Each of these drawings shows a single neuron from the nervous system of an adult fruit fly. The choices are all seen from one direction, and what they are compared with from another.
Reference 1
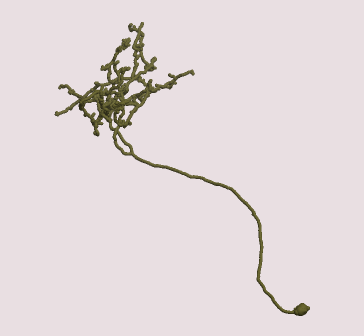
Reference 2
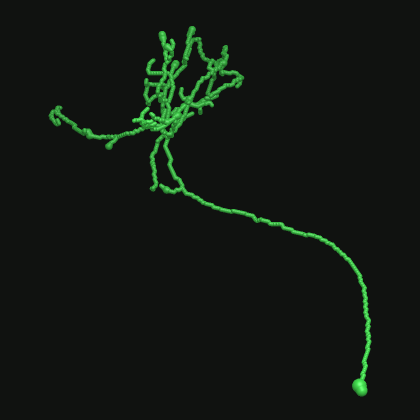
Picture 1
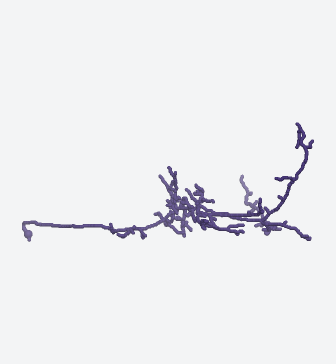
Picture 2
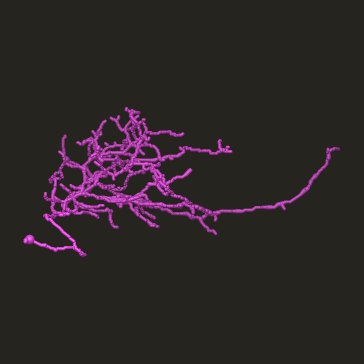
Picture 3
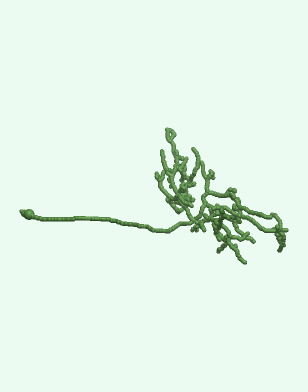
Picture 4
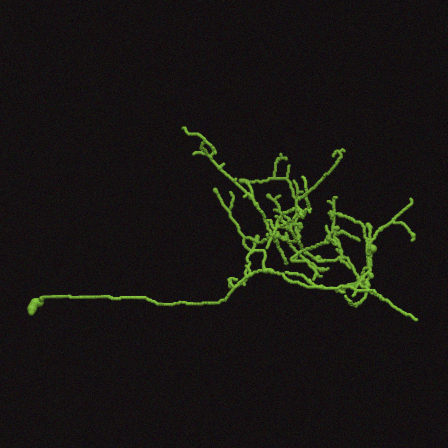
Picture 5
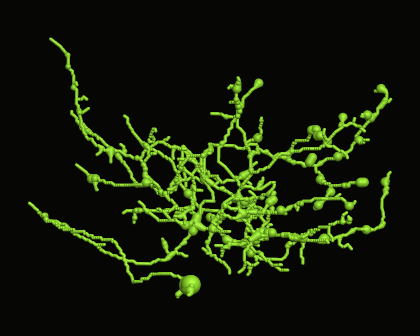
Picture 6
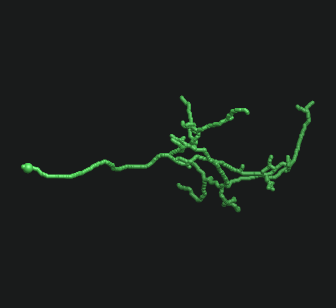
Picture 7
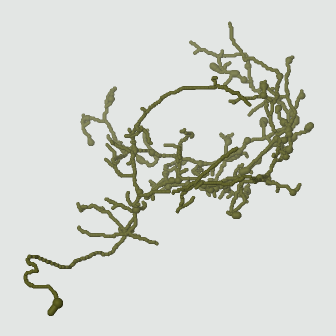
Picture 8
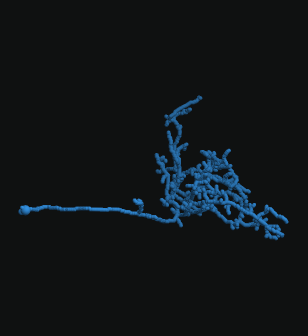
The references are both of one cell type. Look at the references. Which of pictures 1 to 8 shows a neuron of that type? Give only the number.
3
